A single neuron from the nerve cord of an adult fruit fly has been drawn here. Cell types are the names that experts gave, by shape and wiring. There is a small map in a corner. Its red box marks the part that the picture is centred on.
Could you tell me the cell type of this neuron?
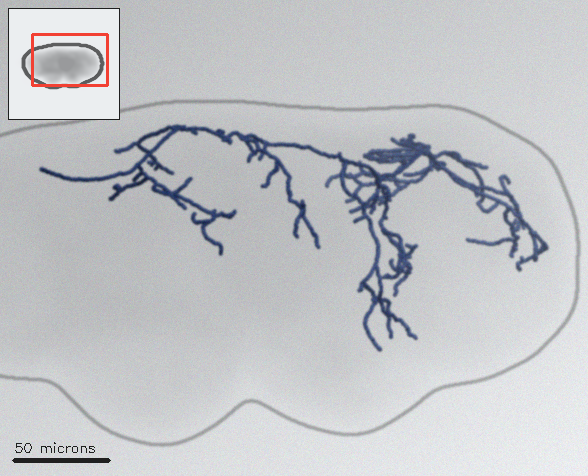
DNge038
